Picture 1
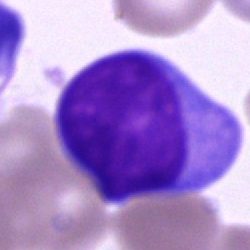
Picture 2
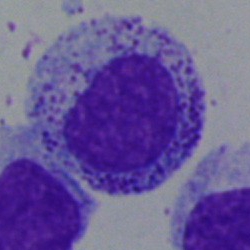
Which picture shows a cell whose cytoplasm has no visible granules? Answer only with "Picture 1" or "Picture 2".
Picture 1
